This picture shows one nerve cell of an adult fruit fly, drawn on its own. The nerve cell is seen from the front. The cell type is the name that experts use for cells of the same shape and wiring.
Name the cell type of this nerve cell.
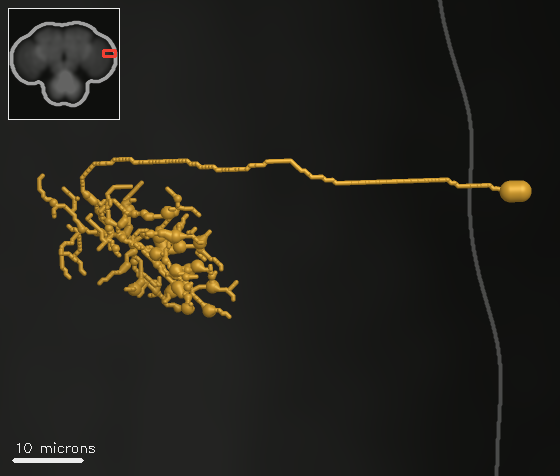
Mi16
